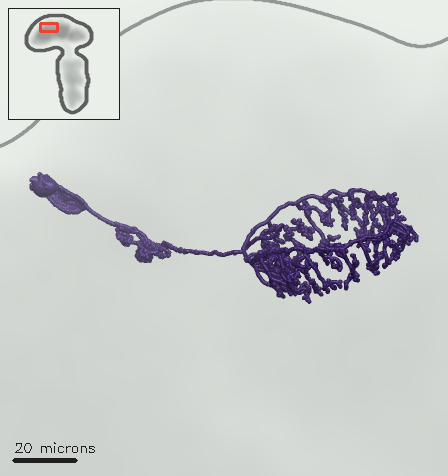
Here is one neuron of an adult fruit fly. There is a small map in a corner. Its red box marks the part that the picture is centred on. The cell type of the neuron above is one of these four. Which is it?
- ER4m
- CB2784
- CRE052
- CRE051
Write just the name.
ER4m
